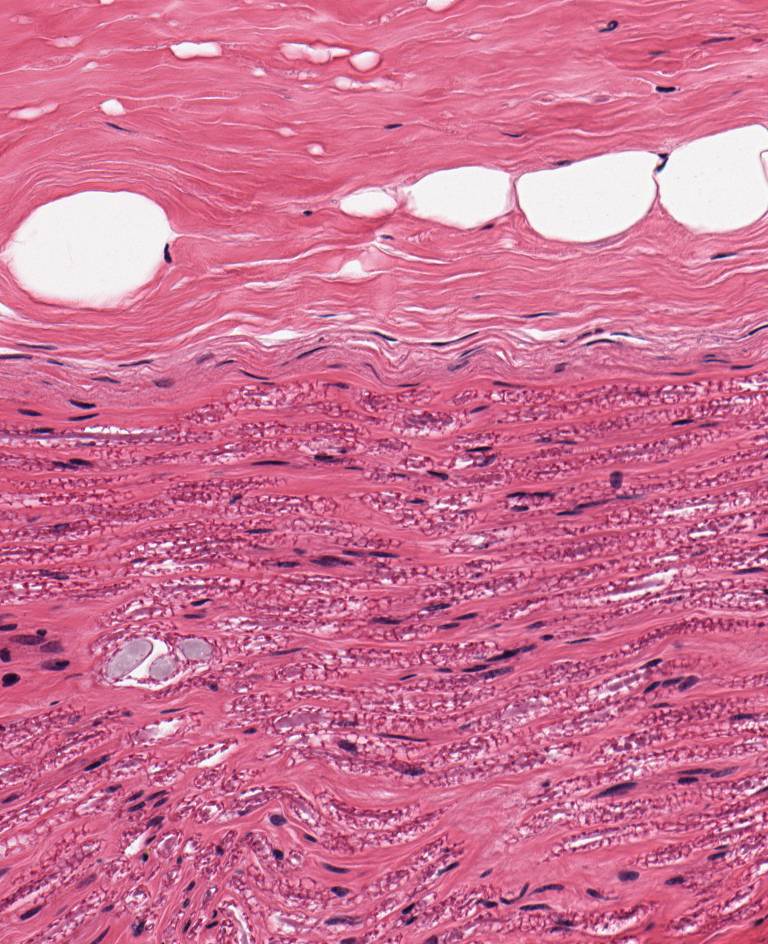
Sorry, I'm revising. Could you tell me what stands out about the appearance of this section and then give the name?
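A roughly horizontal boundary divides the field: above, a band of dense pink fibrous tissue; below, a larger region packed with nerve fibres. The fibres run gently wavy, not straight. Within them the stain shows a finely vacuolated, bubbly pale network between pink strands. Dark, elongated, spindle-shaped nuclei lie scattered among them, parallel to the fibres. This is tibial nerve.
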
